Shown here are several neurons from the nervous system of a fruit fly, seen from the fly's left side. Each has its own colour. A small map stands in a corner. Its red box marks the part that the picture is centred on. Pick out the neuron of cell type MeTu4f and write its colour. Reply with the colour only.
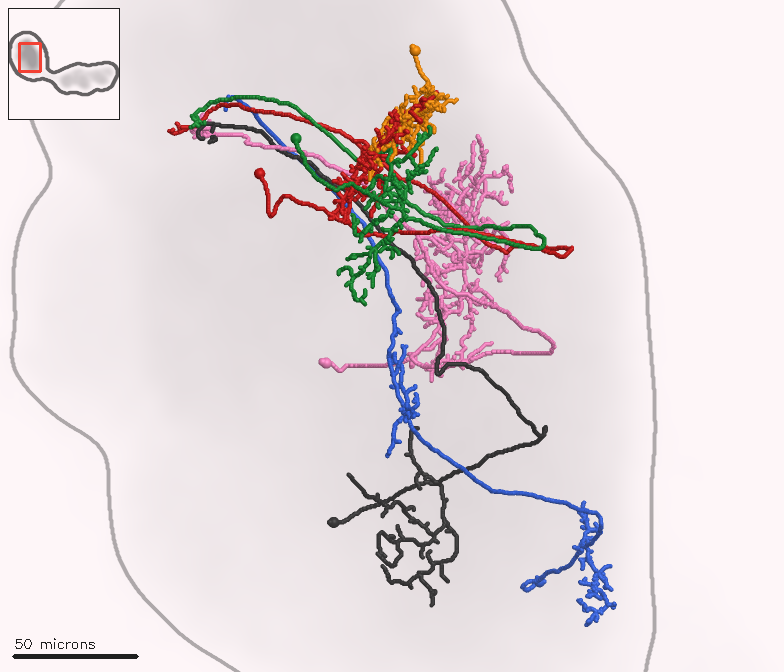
blue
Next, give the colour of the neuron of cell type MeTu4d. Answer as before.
black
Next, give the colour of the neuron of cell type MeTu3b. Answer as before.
pink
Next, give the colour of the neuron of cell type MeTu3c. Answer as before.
red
